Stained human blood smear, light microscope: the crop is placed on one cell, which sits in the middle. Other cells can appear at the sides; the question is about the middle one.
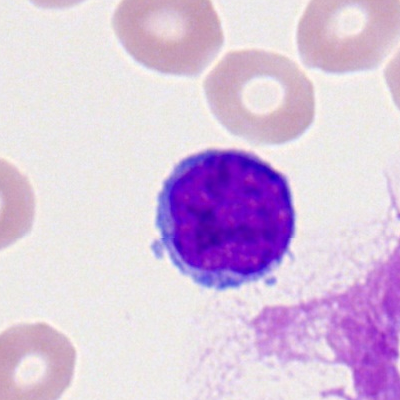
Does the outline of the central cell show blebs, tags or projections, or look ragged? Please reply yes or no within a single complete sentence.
Yes, this cell has a rough edge that is ragged or bears projections, blebs or tags.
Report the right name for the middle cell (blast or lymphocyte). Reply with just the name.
lymphocyte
